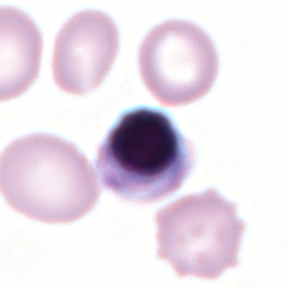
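Normoblast in a stained smear of human peripheral blood. Notice first that the nucleus sits toward the top of the cell, with most of the cytoplasm lying below it. Look closely at the nucleus: its chromatin is dense and dark purple all through, and you will find no nucleoli. Now scan the cytoplasm; it shows no distinct granules.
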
